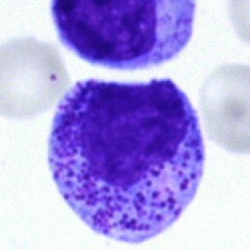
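Myelocyte, the cell at the centre of the marrow smear. Its nucleus sits up toward the top of the cell, the chromatin stained dark purple. You'll see many purple-red granules in the cytoplasm, and no vacuoles in it.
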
